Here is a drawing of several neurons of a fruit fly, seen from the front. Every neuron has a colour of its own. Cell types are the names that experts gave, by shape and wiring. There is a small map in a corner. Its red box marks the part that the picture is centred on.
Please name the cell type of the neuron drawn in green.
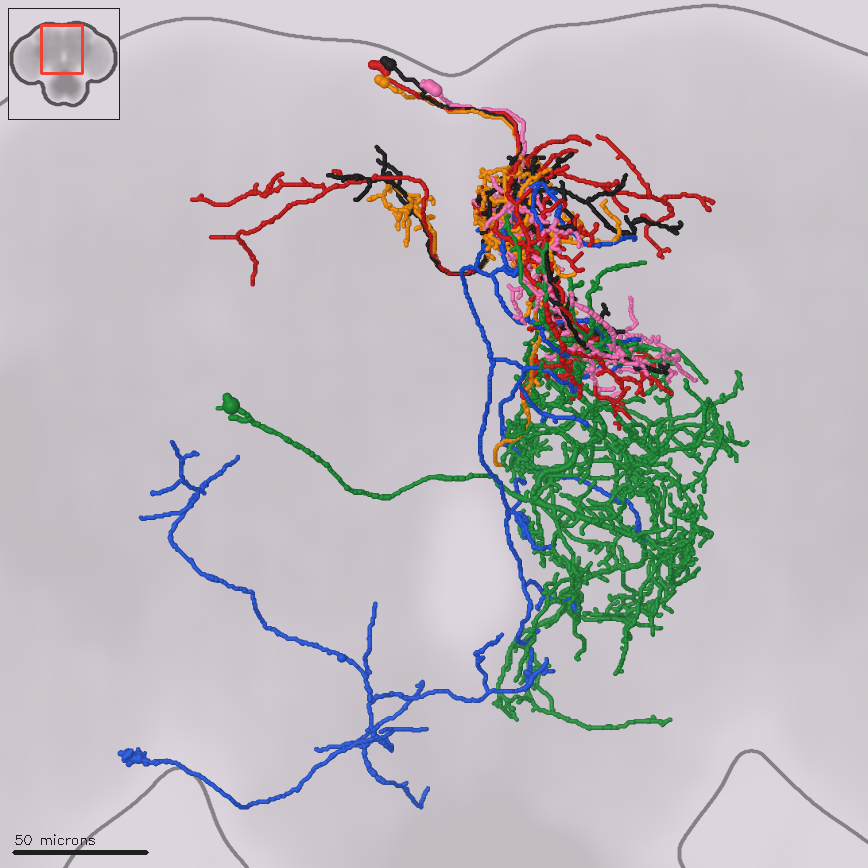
mALD4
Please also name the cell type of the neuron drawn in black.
CRE034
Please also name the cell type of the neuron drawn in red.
CRE039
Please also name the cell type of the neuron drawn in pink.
CRE028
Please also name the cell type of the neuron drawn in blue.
GNG587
